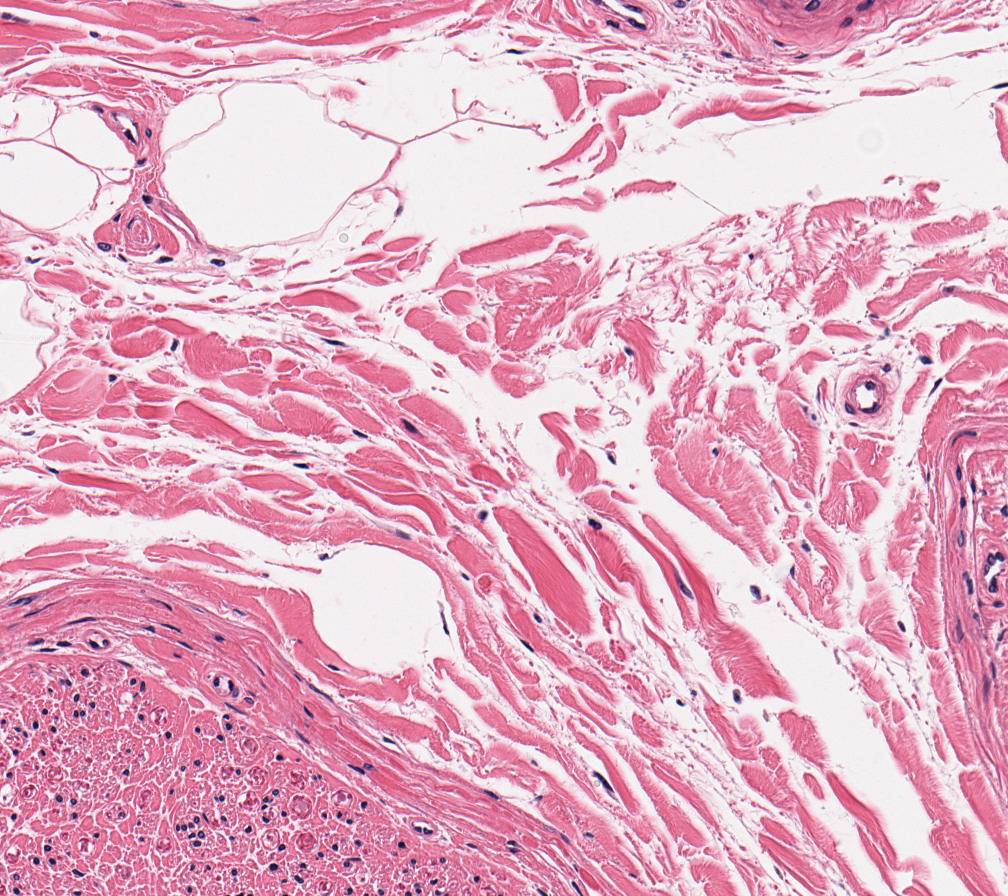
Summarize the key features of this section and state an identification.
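Bright pink, loosely packed fibre bundles cut in various planes fill most of the field. Fat cells cluster upper left. Right of centre lies a small round thick-walled vessel with a narrow lumen. Lower left, a curved layered fibrous band wraps a rounded compartment of small round profiles with scattered dark nuclei. This is tibial nerve.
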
